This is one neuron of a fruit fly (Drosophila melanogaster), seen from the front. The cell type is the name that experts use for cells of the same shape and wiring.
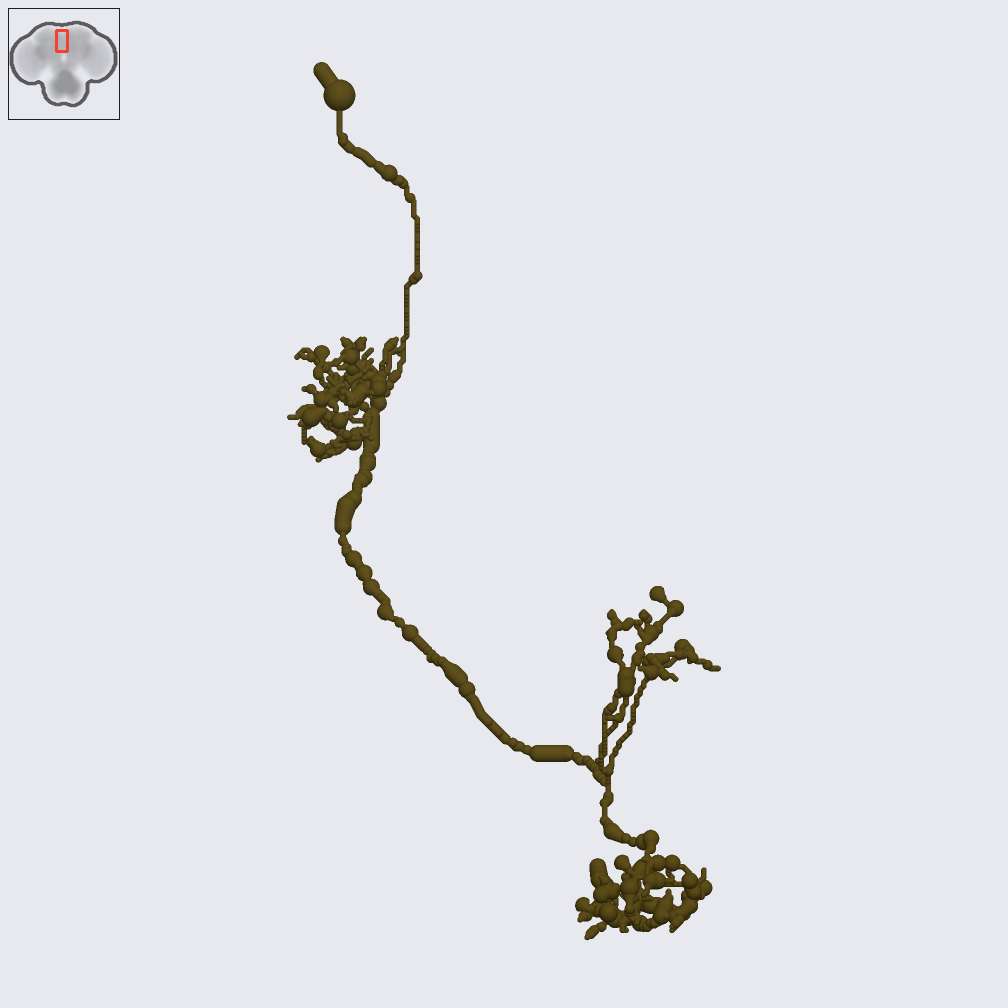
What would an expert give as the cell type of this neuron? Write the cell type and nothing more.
PFNv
